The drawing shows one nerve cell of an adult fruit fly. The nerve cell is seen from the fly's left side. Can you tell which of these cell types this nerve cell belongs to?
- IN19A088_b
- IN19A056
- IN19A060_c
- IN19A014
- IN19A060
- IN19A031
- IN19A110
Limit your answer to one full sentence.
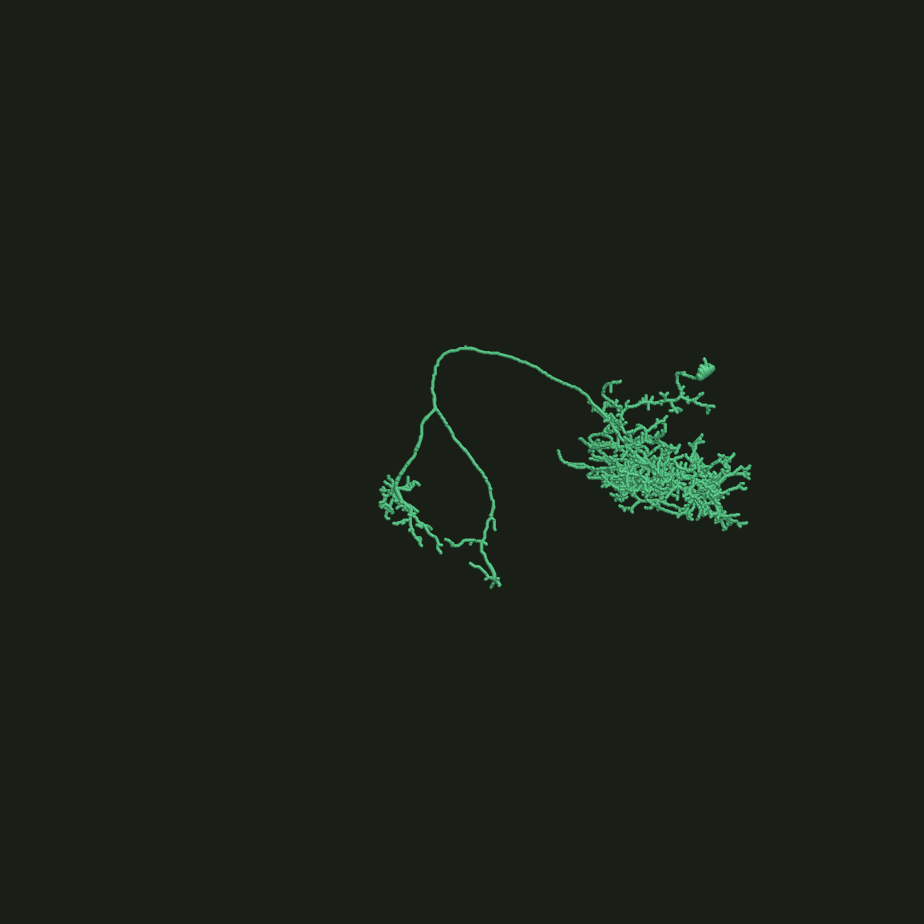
Cell type IN19A014 is what this nerve cell is.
